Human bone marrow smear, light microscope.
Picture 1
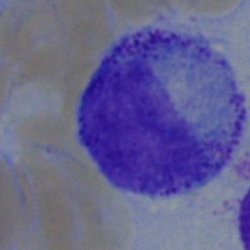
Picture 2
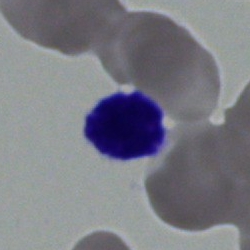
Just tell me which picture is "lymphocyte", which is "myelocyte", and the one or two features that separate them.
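Let me see: the myelocyte is in picture 1, and the lymphocyte is in picture 2. In the myelocyte, the nucleus takes up the lower left part, and its border with the cytoplasm runs as an almost straight diagonal line. Its chromatin stains a dense dark purple.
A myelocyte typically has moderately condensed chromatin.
The cytoplasm in the upper right is pale blue-grey, its pale central area holds few granules, and there are no vacuoles.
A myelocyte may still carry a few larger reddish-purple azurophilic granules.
Turning to the lymphocyte, I find a roughly round outline with a slightly bumpy edge, and the cell is smaller than the red cells beside it. No rim of cytoplasm shows around its nucleus, which stains deep blue-purple throughout.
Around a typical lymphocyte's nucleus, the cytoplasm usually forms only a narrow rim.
The chromatin looks dense and dark, with little open texture, and I see no nucleoli.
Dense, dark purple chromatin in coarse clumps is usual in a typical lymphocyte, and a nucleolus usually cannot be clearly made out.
So the plainest difference is cytoplasm: a pale blue-grey area beside the myelocyte's nucleus, none visible around the lymphocyte's.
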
